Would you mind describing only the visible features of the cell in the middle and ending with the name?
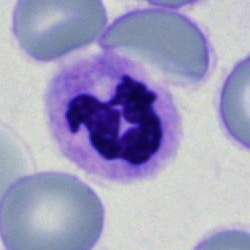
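Plentiful pale pinkish-lilac cytoplasm with a fine, faintly pink granular texture surrounds a folded, twisted nucleus of several lobes. Its chromatin is dark purple and coarsely clumped. The cell is a segmented neutrophil.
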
